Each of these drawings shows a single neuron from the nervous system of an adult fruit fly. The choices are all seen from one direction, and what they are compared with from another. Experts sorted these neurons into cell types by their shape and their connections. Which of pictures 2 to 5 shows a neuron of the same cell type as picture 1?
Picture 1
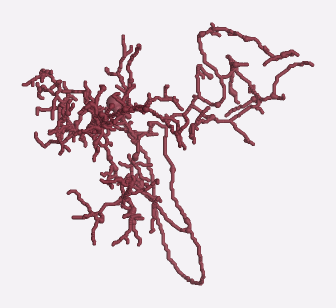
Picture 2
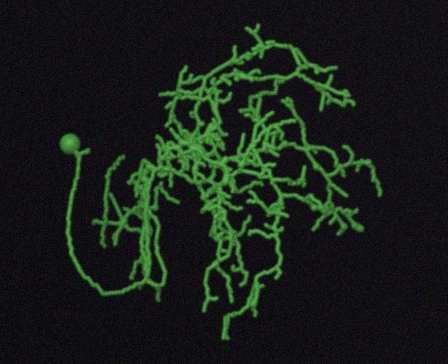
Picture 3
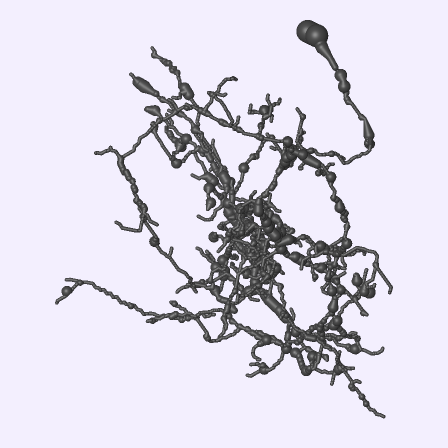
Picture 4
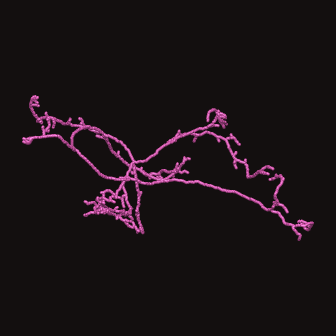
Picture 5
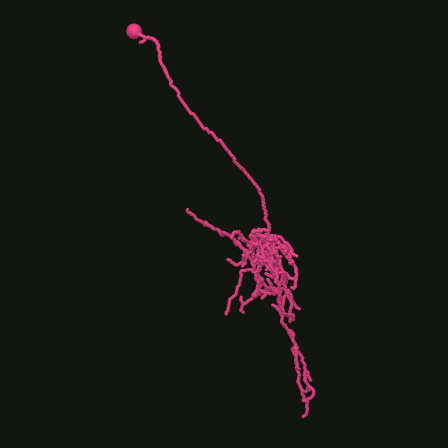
2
